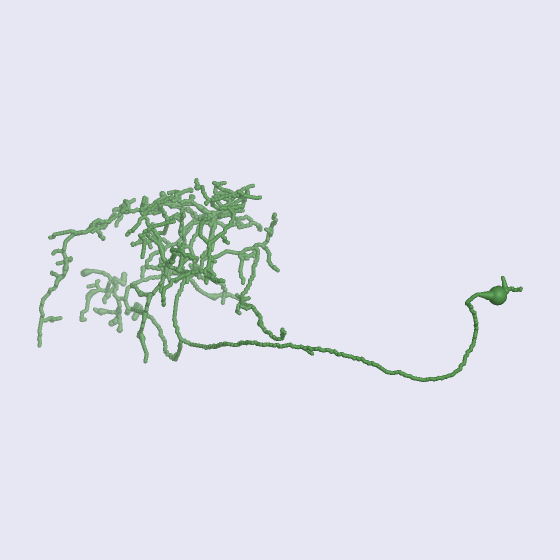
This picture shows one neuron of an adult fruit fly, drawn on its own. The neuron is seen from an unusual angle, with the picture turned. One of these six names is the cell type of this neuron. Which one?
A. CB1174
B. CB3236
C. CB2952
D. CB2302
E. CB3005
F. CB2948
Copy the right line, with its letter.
A. CB1174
